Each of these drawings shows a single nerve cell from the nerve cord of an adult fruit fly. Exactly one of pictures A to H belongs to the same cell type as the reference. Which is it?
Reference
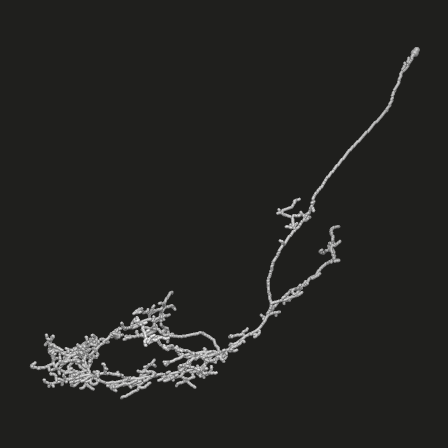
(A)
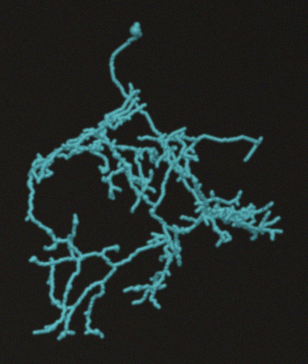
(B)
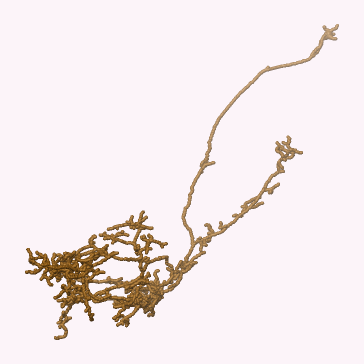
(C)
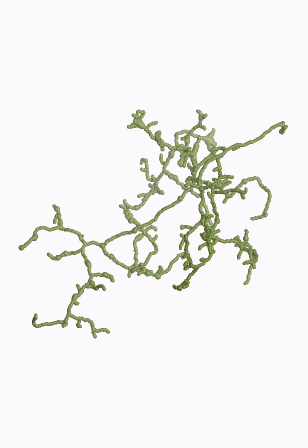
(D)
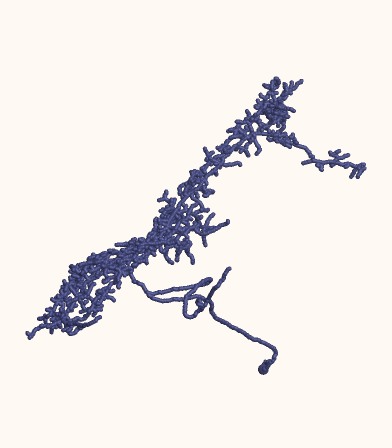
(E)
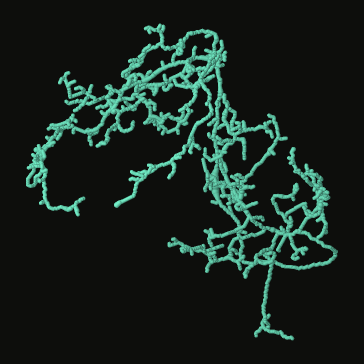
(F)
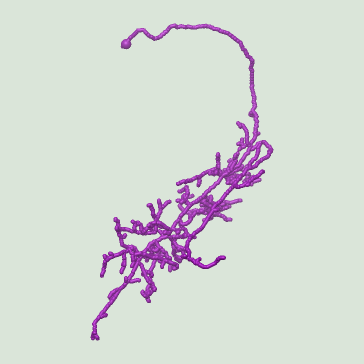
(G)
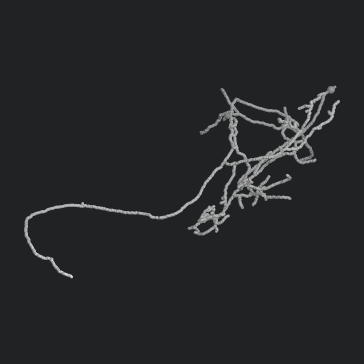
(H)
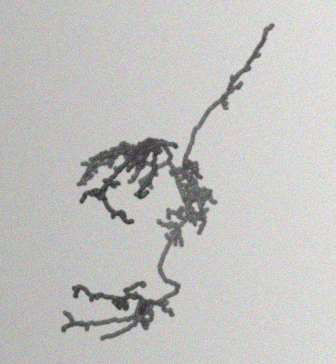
B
